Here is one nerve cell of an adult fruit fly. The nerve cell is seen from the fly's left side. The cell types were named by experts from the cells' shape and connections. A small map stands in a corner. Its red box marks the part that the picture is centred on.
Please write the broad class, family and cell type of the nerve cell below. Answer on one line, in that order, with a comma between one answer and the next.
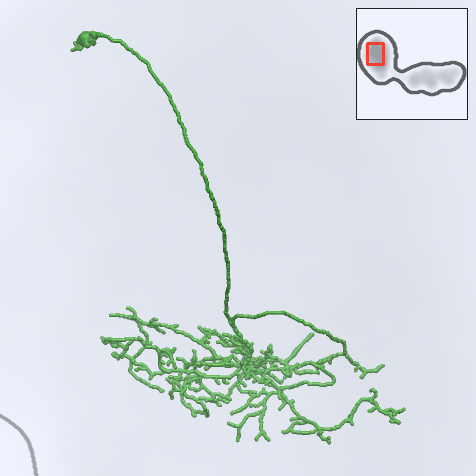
central-brain intrinsic neuron, hemilineage WEDd1, SAD001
